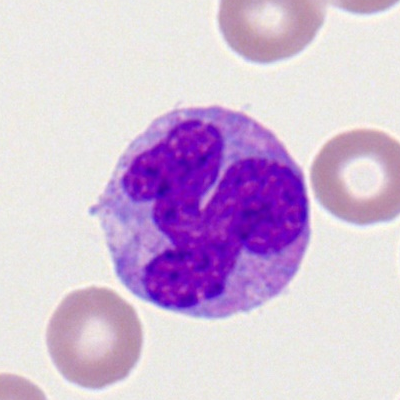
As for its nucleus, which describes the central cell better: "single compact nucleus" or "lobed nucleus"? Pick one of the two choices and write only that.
Lobed nucleus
